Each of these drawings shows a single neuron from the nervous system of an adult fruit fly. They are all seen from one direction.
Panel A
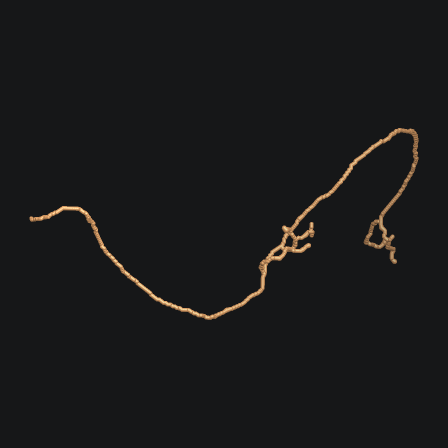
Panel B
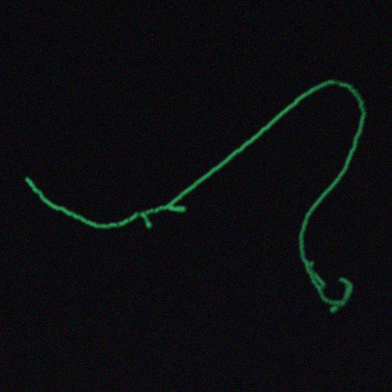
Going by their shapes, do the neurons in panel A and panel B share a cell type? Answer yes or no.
no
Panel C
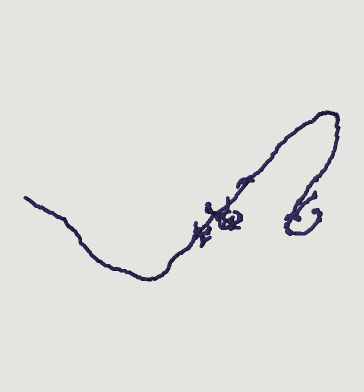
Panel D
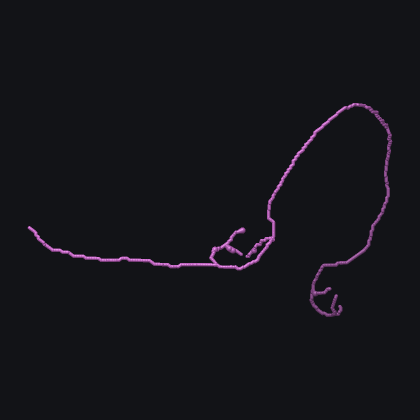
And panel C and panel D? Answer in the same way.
no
